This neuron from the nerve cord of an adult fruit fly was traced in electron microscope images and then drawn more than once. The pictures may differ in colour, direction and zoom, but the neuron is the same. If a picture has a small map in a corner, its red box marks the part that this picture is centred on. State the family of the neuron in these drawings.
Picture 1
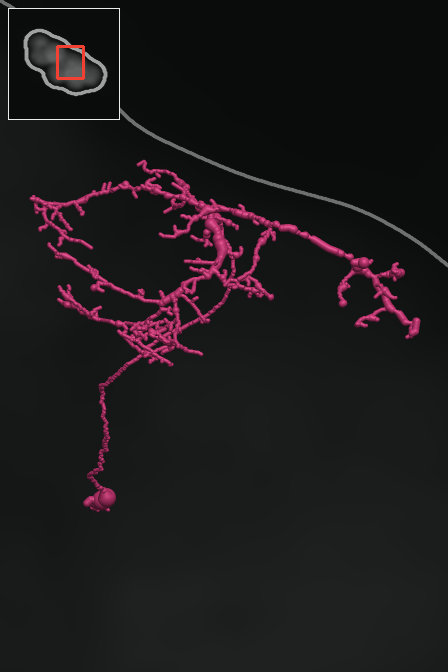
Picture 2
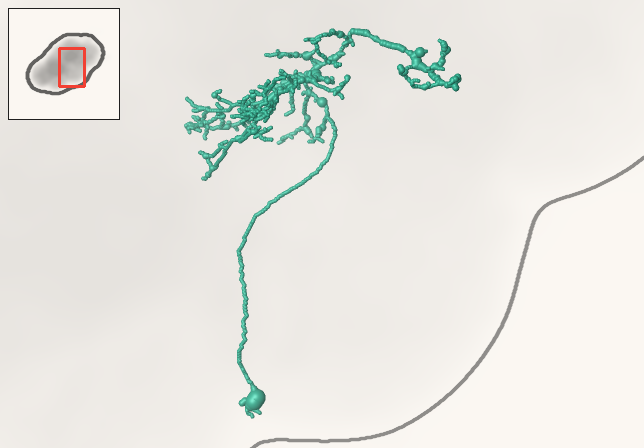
hemilineage 03B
